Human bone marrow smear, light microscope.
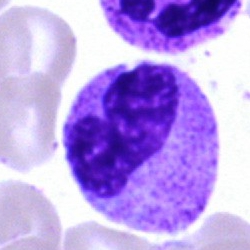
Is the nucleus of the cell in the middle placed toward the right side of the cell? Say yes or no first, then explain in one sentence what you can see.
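No. The nucleus lies off-centre, toward the left side of the cell.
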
